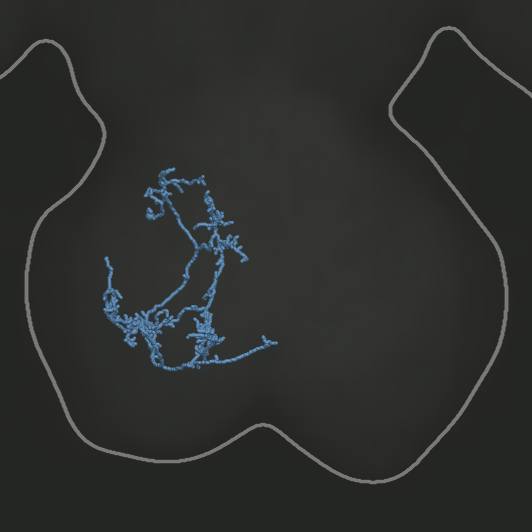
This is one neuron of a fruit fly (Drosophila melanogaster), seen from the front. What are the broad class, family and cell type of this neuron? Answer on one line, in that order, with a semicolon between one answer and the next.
nerve-cord intrinsic neuron; hemilineage 19A; IN19A060_c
